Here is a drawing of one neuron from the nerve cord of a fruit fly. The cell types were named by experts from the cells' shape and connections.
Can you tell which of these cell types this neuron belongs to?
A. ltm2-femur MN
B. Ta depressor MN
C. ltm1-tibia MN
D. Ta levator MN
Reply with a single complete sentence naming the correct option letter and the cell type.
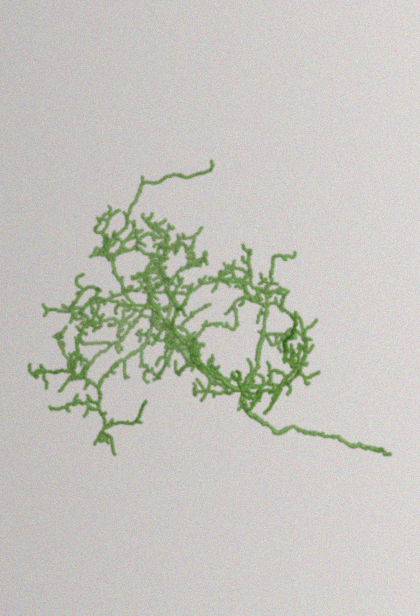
In terms of cell type, the neuron is Ta depressor MN, option B.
